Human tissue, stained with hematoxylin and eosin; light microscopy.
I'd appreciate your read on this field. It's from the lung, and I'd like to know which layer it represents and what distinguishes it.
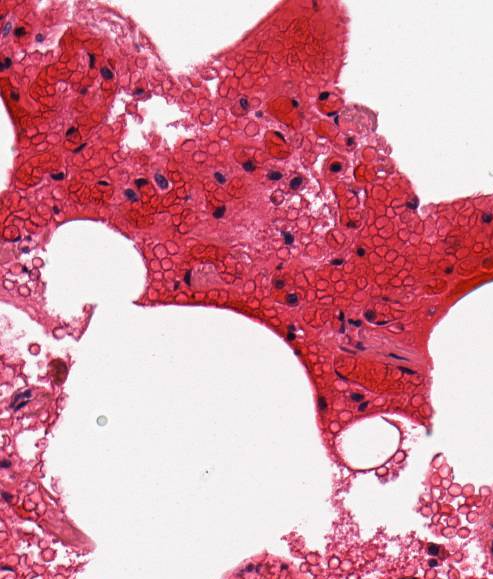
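The field shows blood in a vessel or clot. Closely packed red blood cells fill most of the tissue, appearing as small round eosinophilic discs, many with paler centres. Nucleated cells are sparse, their small dark nuclei lying singly among the red cells.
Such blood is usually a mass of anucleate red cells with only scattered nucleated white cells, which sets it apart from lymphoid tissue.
Near the lower edge of the tissue, right of centre, lies a small round empty space with a thin pink rim.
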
